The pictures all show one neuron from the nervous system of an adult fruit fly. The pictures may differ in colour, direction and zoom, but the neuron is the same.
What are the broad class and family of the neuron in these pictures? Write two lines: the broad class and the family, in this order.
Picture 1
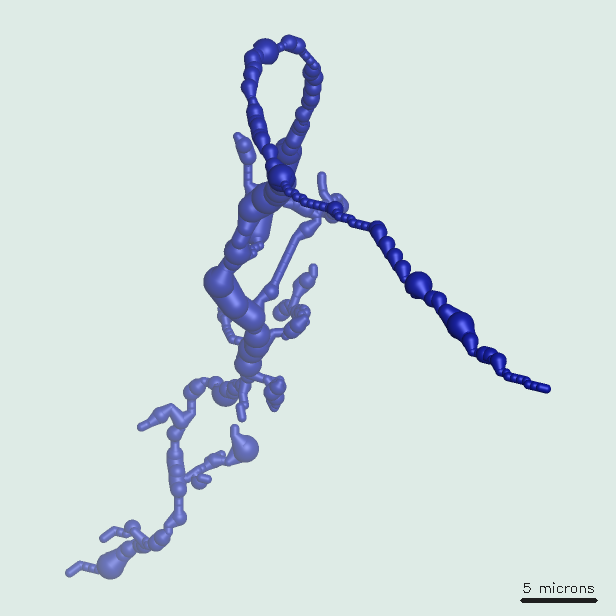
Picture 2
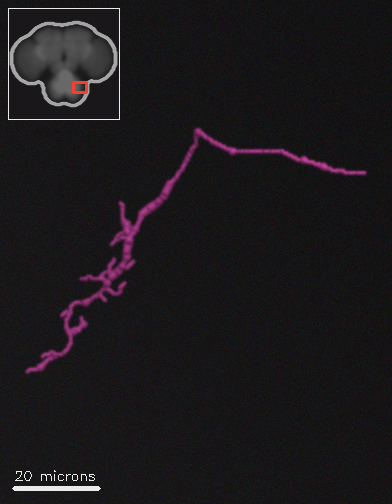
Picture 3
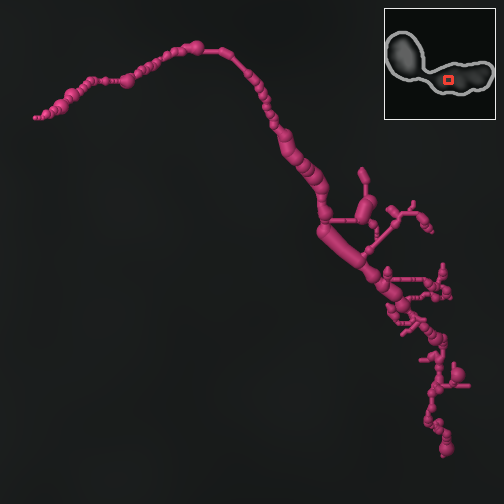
sensory neuron entering the nerve cord
class mechanosensory tactile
